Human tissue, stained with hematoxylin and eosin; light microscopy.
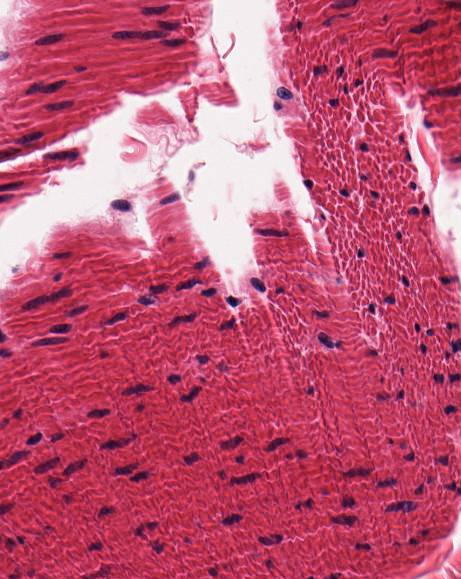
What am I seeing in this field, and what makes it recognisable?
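Smooth muscle is what fills this field. Where the fibres are cut lengthwise, their dark, elongated nuclei lie parallel to them, and the cytoplasm stains a deep pink-red with eosin.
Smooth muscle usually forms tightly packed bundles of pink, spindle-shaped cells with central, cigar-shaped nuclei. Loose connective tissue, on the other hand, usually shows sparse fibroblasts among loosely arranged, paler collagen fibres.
Here, by contrast, connective tissue is scant, seen only as thin pale clefts between the fibres. At the top centre, an irregular white empty space separates the bundles.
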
